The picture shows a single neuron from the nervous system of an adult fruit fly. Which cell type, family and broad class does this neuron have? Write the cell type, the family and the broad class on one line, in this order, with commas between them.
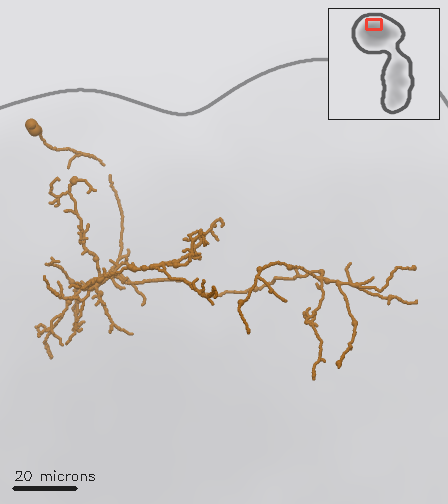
LAL030d, hemilineage CREa2_ventral, central-brain intrinsic neuron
